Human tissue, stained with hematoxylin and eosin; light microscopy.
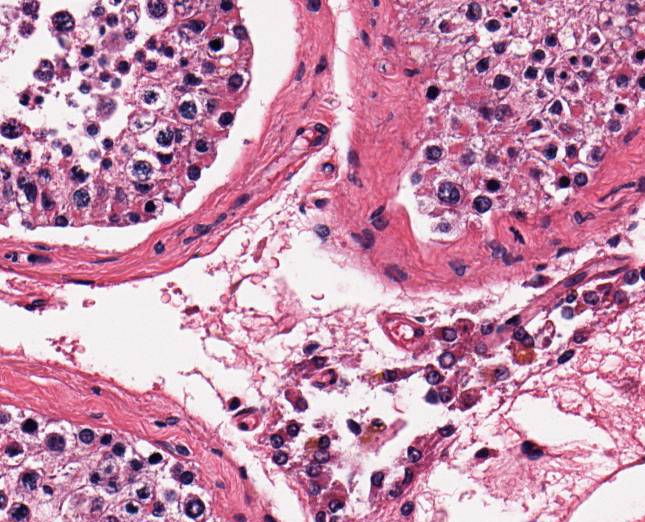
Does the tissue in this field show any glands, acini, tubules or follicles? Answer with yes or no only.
Yes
